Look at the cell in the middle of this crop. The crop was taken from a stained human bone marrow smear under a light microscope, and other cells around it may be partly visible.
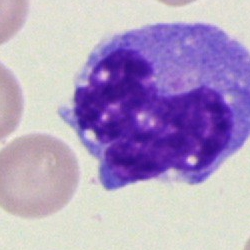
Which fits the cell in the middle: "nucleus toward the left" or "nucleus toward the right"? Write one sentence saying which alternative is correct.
The nucleus is placed toward the left, whether upper, middle or lower.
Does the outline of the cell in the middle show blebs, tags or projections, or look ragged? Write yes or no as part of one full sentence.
Yes, the edge of this cell is rough, not smooth.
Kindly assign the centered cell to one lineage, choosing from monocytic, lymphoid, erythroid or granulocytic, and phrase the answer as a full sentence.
The cell occupying the center of the frame is part of the monocytic lineage.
